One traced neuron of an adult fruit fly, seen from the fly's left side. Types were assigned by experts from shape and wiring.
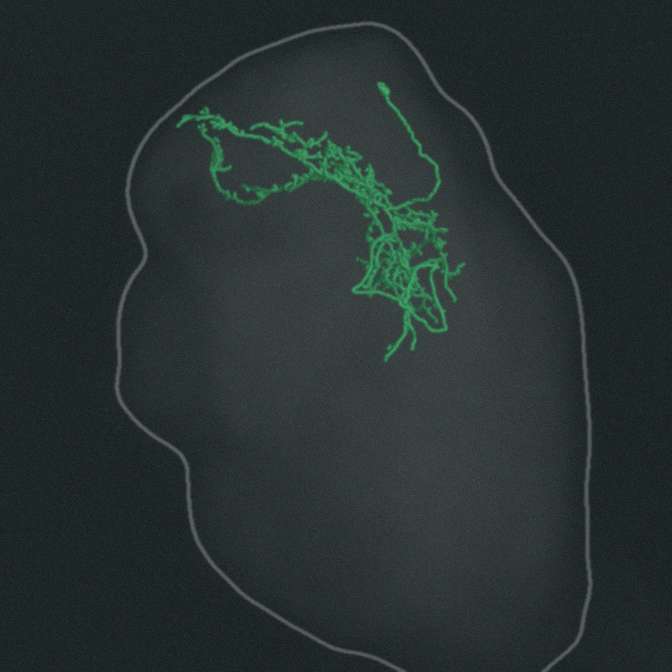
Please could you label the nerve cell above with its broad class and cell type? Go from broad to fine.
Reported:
central-brain intrinsic neuron; SMP546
